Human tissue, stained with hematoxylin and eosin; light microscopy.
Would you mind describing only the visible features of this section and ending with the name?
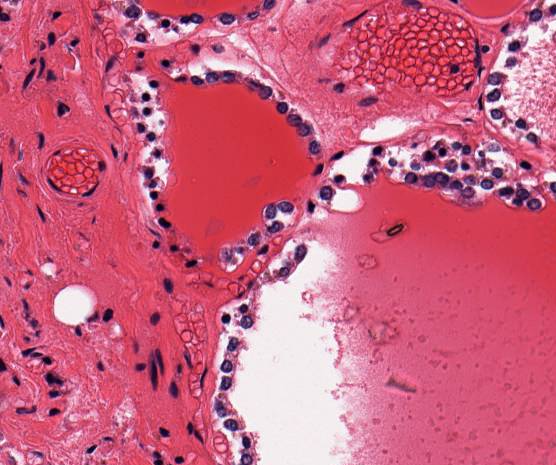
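You'll see large spaces in the centre and right, each lined by a single layer of cuboidal epithelial cells with round dark nuclei. The central space is filled with homogeneous deep red material. Over at the left middle, a small round vessel filled with red blood cells sits in the stroma. It's thyroid.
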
